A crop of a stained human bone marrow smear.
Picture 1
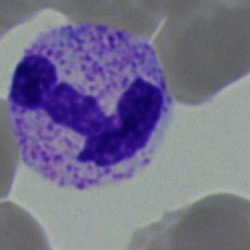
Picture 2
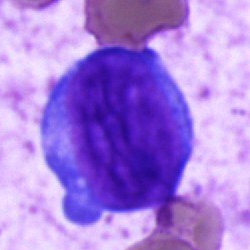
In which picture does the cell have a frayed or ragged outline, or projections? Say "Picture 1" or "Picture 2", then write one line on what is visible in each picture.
Picture 2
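In picture 1: The cell outline is round and smooth.
In picture 2: A single small rounded blue bleb protrudes from the lower left of the cell.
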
